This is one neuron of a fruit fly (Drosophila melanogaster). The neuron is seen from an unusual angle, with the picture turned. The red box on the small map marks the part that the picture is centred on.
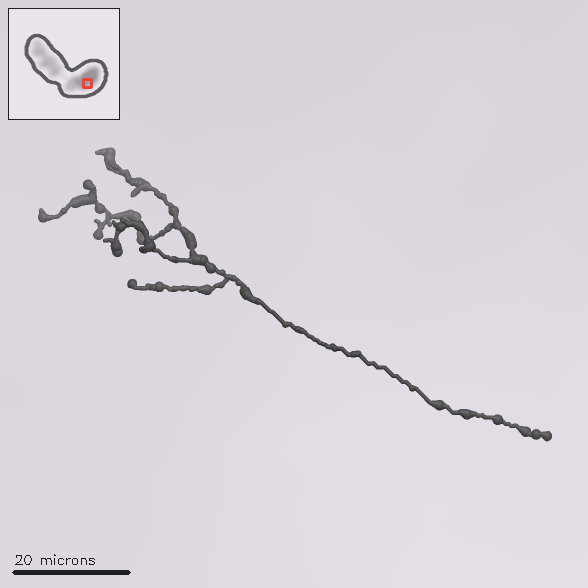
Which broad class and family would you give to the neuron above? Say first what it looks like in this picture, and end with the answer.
The drawing shows no cell body. From left to right in the picture it spans about 90 microns. It is a sensory neuron entering the brain. The name of its family is class mechanosensory.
